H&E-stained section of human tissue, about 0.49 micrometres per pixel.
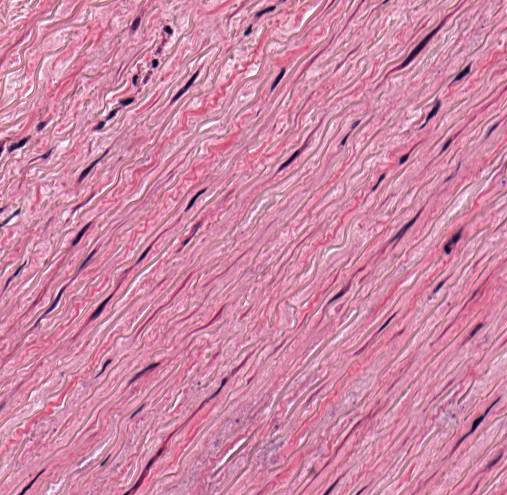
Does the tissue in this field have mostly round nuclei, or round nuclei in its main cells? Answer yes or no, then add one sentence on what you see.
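No. The nuclei are dark, slender and spindle-shaped.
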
